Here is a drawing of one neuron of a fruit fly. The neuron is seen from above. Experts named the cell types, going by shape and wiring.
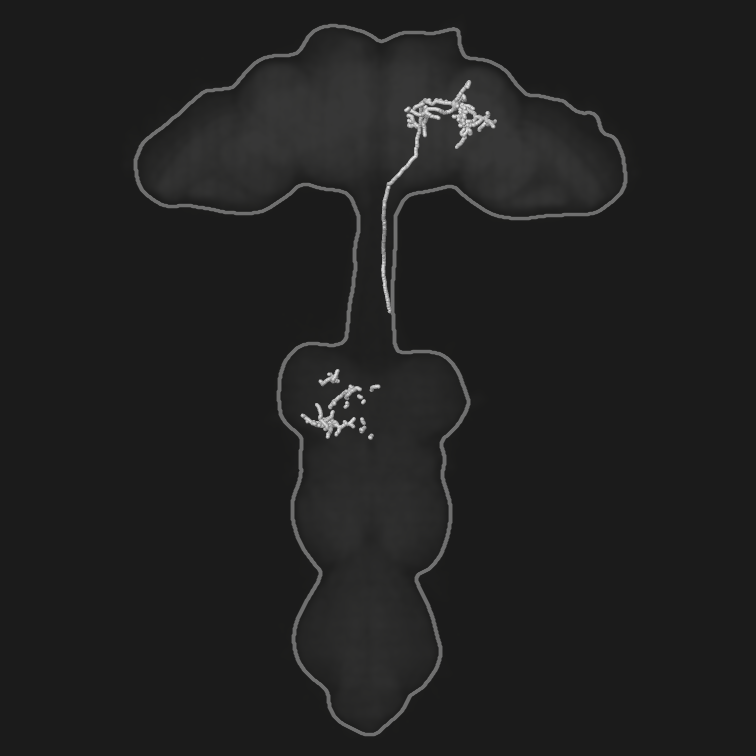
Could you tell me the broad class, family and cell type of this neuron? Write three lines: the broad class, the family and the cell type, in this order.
ascending neuron
hemilineage 10B
AN10B026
